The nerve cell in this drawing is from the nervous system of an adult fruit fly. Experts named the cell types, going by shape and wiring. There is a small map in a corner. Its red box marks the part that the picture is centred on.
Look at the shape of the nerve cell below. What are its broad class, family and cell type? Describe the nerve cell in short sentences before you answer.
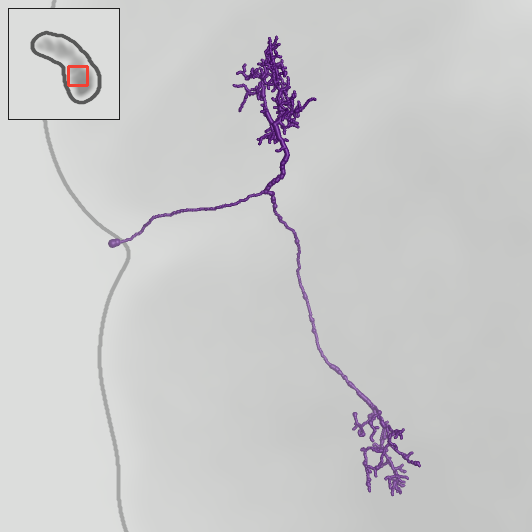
Its cell body lies on the left of the picture. The picture shows dozens of branch ends. Its broad class is visual projection neuron. The family is hemilineage VPNd2. The cell type is LC10d.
